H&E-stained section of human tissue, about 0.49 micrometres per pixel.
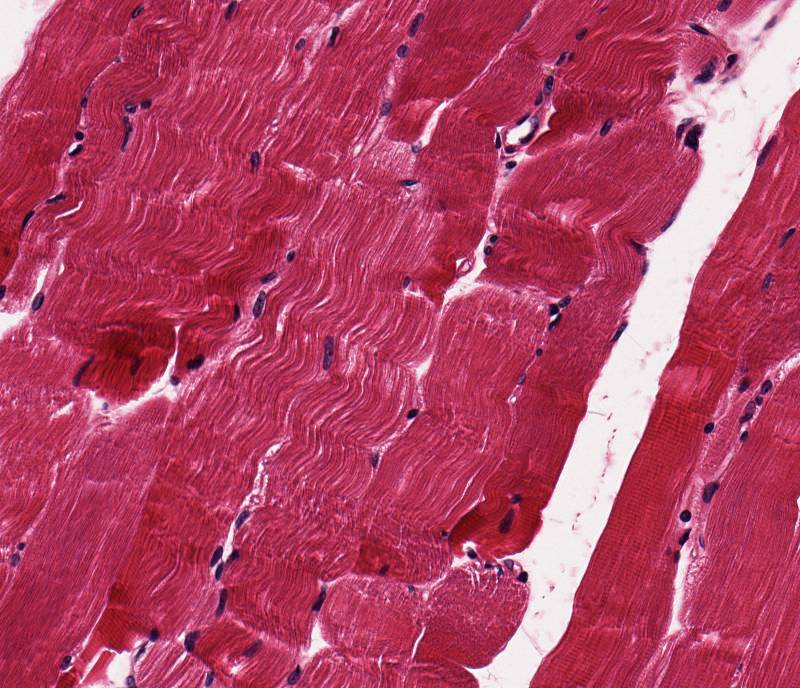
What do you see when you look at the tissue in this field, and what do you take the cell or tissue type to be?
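The fibres show fine cross-striations, clearest in the fibre along the right edge. Their cytoplasm stains a deep pink-red throughout. Small, dark, elongated nuclei lie at the fibre edges rather than in the centres. Between the fibres, connective tissue is scant and holds no fat cells. This is skeletal muscle.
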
